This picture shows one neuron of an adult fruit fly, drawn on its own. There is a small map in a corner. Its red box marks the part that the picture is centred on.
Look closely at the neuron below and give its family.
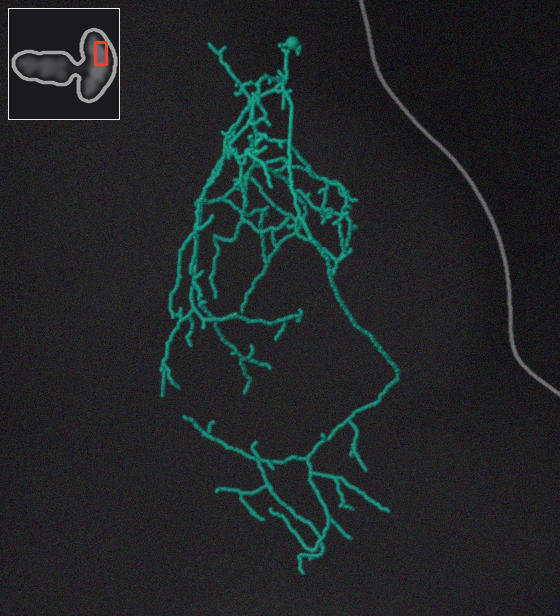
hemilineage LHl2_dorsal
